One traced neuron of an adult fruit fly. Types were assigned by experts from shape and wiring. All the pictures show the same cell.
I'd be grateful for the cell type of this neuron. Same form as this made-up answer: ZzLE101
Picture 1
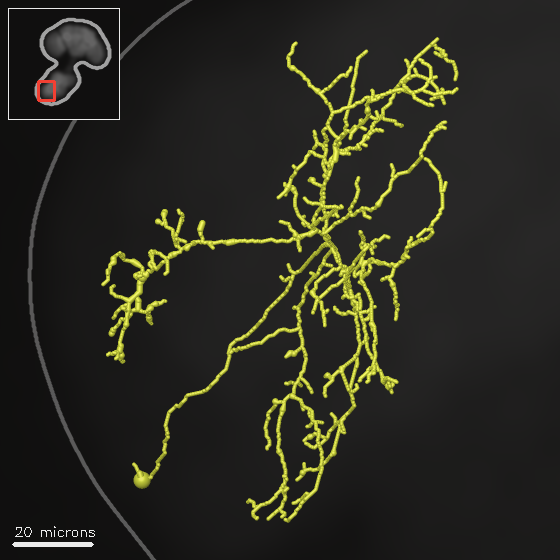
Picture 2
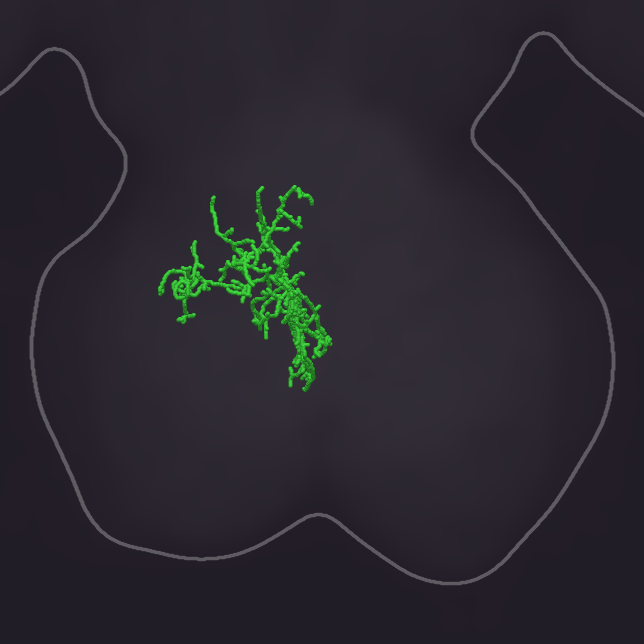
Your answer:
IN21A051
